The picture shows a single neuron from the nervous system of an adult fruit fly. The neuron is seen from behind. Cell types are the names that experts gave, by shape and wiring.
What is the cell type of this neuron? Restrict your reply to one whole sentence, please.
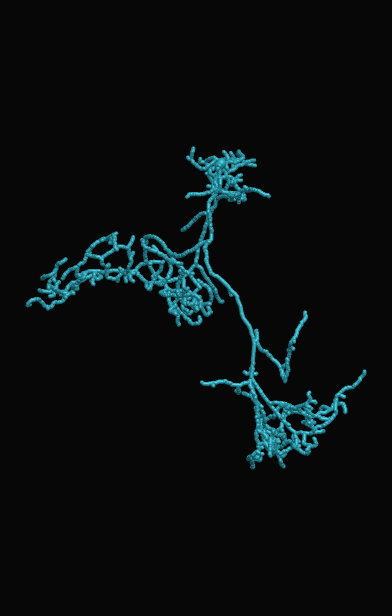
It is as FB6M that this neuron is typed.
